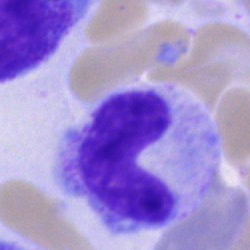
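Band neutrophil with its nucleus set toward the left side of the cell and most of its cytoplasm to the right (stained human bone marrow smear, central cell). The chromatin is dark purple and condensed into clumps. Pale lilac-blue cytoplasm holds fine lilac granules scattered throughout.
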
